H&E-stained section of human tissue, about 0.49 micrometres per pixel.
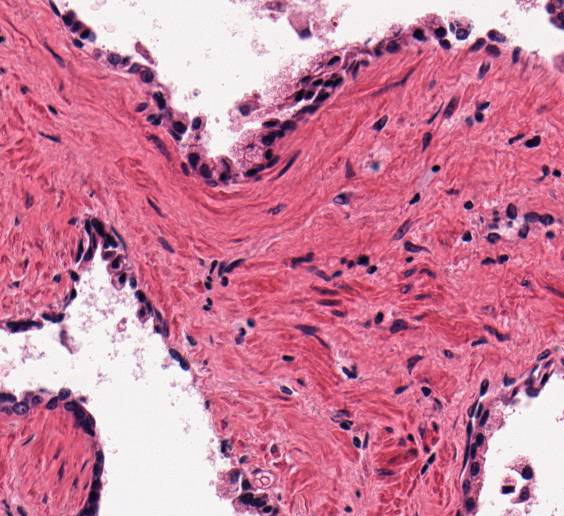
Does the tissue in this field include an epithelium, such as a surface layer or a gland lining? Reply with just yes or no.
Yes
